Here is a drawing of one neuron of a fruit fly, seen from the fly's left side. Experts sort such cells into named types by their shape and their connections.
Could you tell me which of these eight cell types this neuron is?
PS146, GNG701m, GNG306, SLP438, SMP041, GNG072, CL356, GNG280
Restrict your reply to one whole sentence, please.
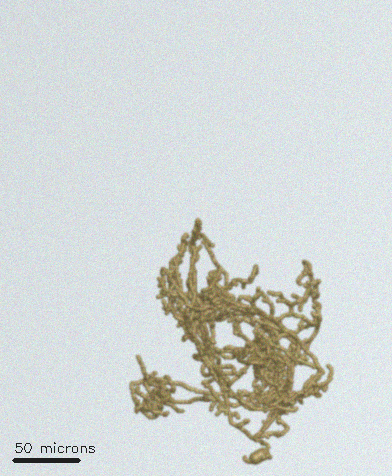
Cell type GNG701m is what this neuron is.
